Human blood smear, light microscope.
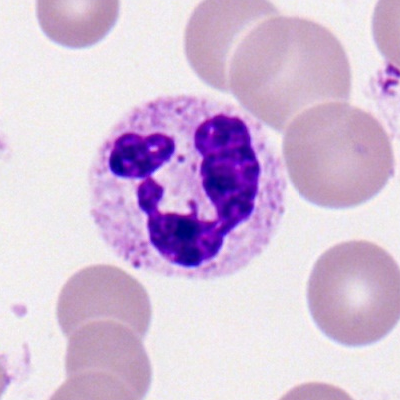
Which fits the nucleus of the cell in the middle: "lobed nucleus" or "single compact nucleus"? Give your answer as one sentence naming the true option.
Into two or more lobes the nucleus of this cell is divided.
